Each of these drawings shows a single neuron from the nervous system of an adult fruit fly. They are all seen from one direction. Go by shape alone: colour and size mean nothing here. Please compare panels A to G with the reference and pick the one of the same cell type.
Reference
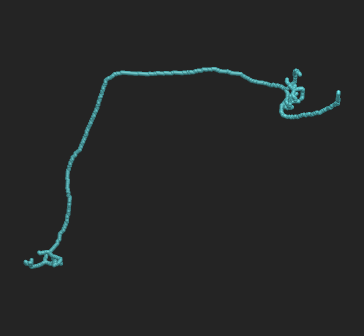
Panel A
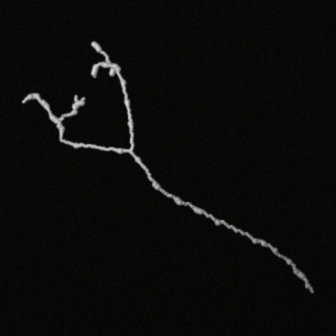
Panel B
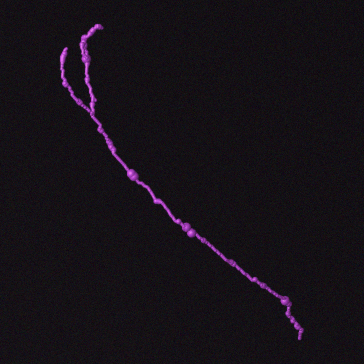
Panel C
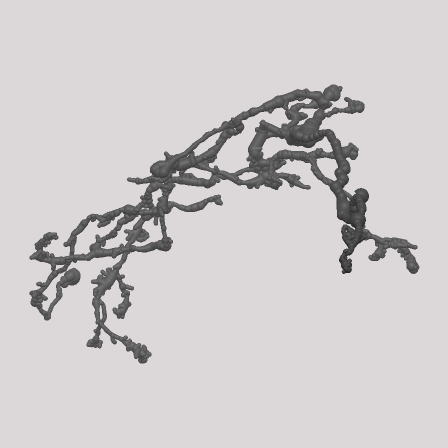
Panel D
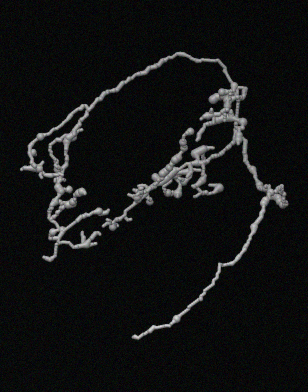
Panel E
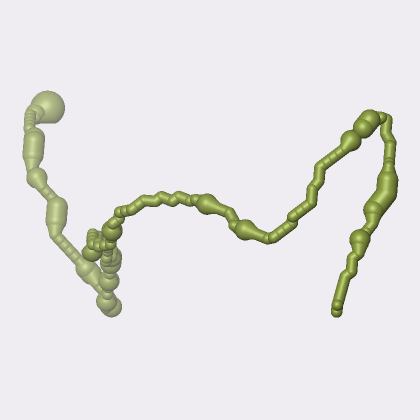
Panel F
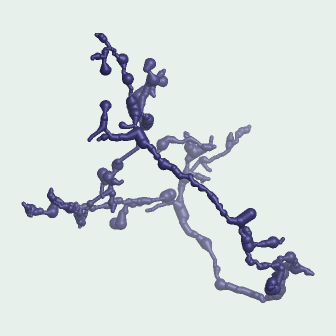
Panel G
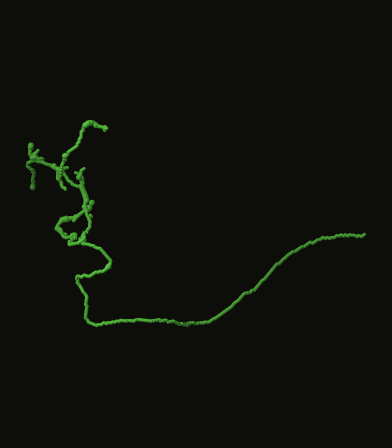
E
